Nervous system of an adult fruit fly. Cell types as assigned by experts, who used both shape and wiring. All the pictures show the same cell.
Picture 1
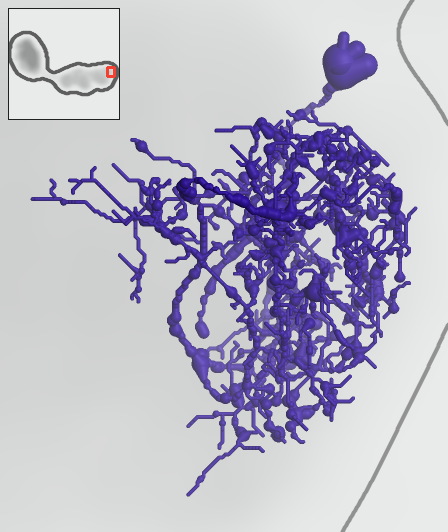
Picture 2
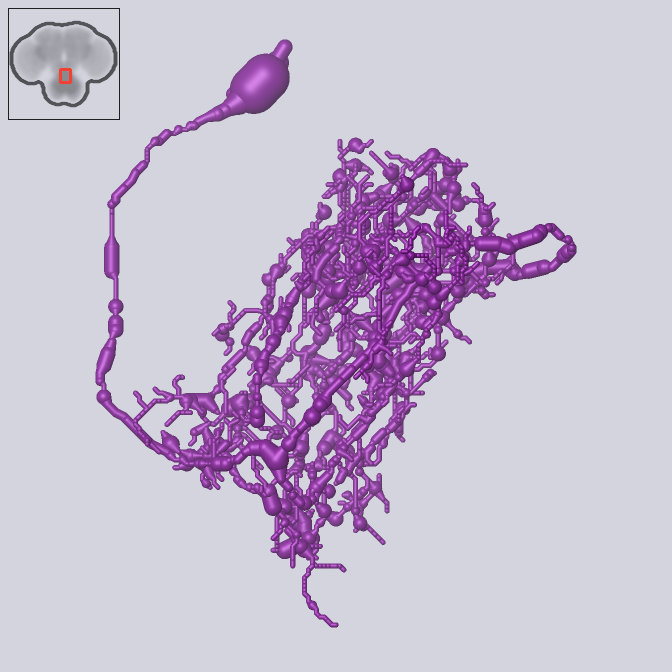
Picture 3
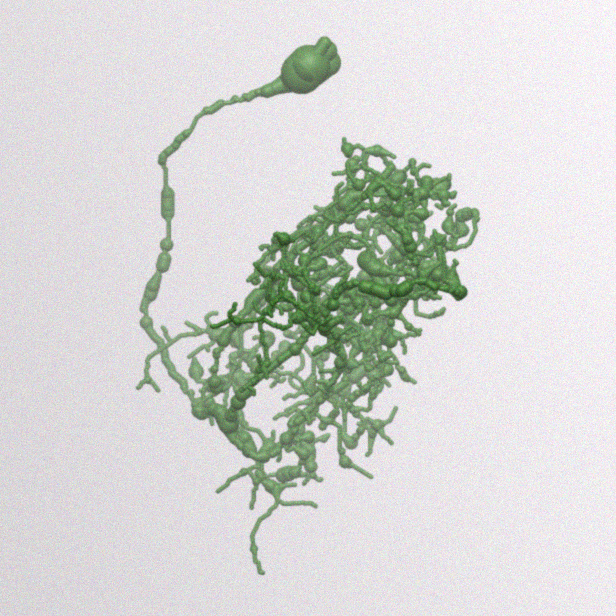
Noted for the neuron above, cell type: INXXX221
